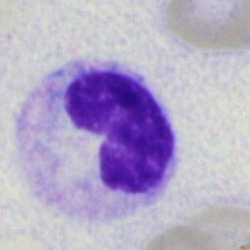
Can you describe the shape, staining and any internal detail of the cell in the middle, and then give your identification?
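Nucleus kidney-shaped, indentation facing left, lying off-centre toward the right. Chromatin condensed, dark purple. Fine pinkish-violet granules in the cytoplasm. Cell: band neutrophil.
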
